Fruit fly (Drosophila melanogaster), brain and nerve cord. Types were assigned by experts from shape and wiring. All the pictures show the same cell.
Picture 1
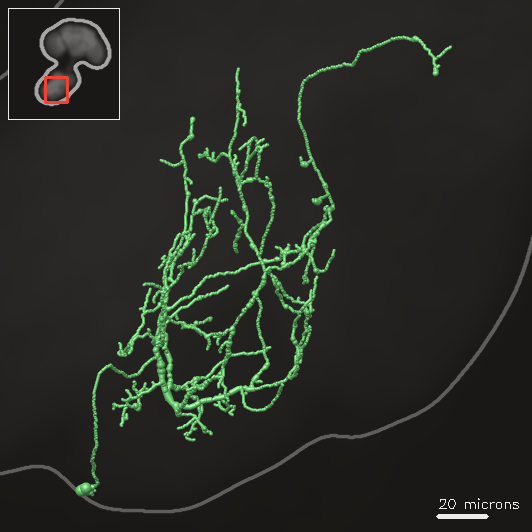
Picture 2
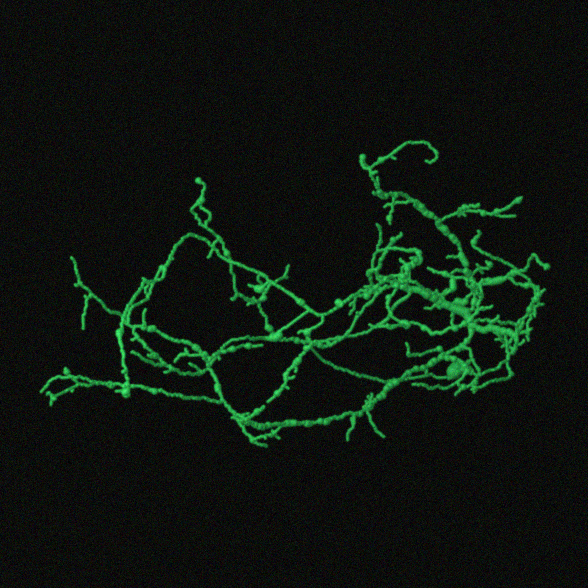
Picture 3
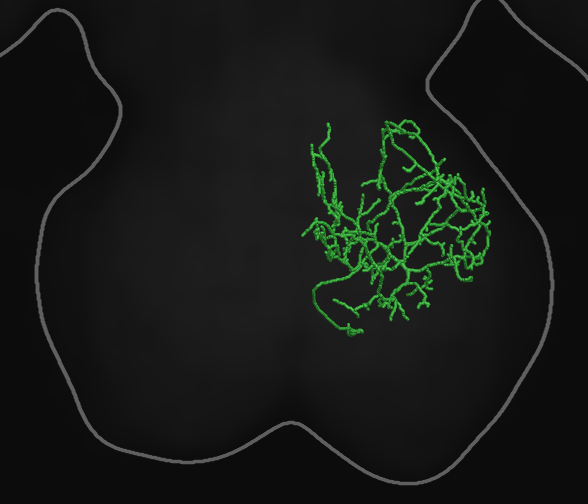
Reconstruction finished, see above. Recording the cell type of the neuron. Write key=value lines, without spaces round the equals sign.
cell_type=IN04B022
